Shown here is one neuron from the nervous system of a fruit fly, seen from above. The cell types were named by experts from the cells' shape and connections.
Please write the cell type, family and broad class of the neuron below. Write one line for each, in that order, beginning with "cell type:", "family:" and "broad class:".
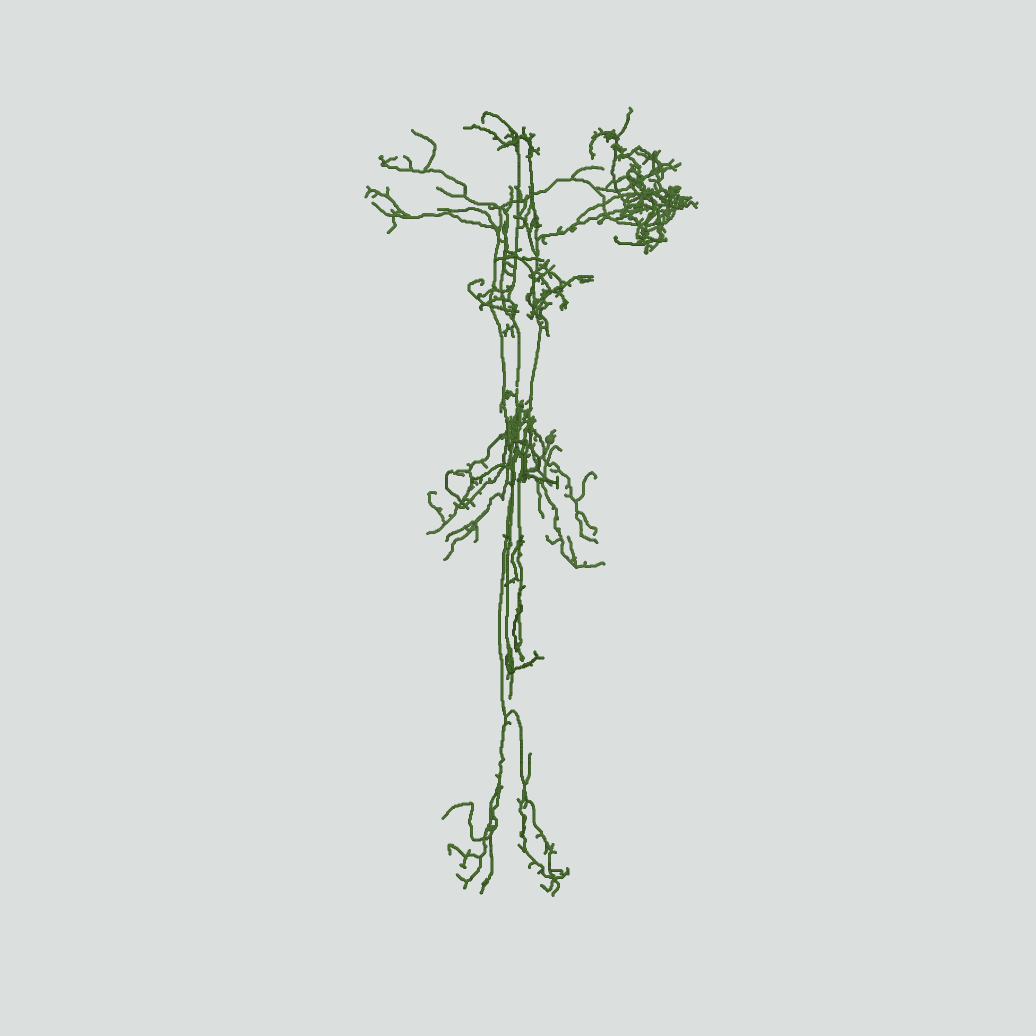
cell type: IN05B024
family: hemilineage 05B
broad class: nerve-cord intrinsic neuron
